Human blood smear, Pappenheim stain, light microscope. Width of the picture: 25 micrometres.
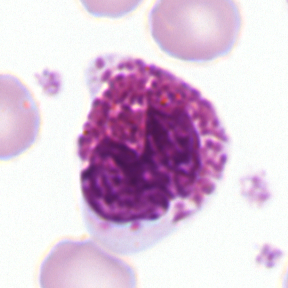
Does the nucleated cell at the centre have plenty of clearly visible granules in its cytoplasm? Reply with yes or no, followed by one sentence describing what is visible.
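Yes. The cell is crowded with coarse, dark purple granules.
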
